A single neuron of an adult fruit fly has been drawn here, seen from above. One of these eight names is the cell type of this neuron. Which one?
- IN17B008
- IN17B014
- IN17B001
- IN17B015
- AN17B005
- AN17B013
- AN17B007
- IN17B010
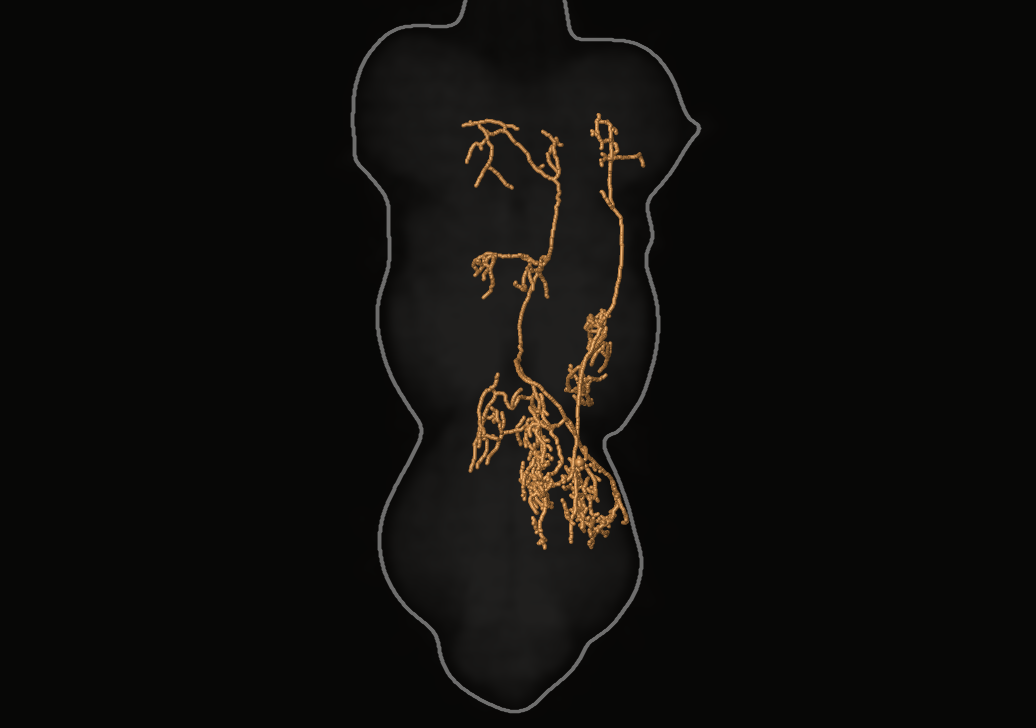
IN17B008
